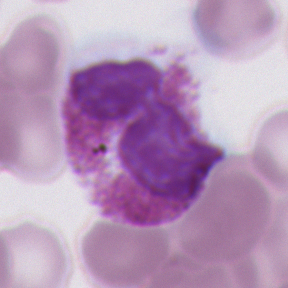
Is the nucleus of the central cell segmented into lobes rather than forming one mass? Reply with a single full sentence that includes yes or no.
Yes, this cell's nucleus is lobed, with two or more segments.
